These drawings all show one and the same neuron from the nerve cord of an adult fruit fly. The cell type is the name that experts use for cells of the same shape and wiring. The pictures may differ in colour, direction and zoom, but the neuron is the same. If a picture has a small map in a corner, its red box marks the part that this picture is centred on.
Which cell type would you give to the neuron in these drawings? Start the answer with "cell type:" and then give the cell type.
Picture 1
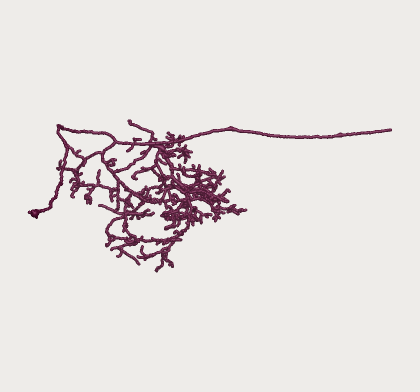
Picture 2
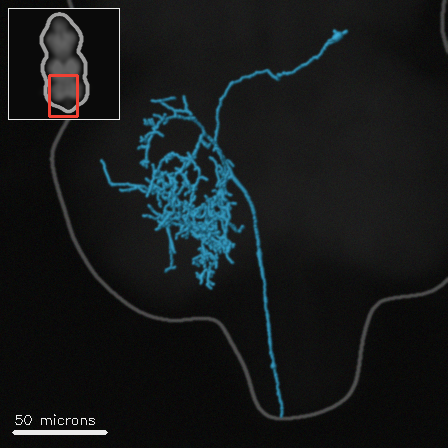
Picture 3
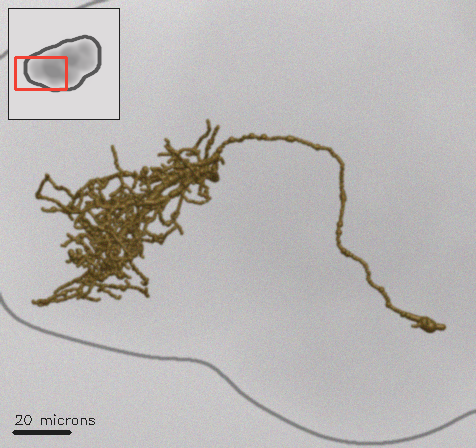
cell type: AN12B019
